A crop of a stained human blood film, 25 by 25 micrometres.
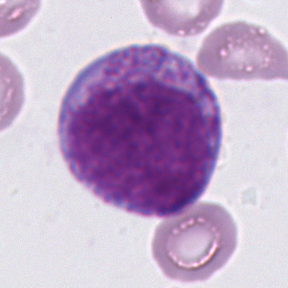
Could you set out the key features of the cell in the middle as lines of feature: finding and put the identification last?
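Size: about 15 micrometres across
Surface: smooth, without projections
Cytoplasm: scant blue rim, widest at the top
Granules: fine, reddish-purple, in the cytoplasm at the top
Name: promyelocyte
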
